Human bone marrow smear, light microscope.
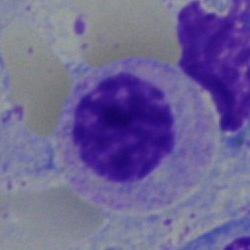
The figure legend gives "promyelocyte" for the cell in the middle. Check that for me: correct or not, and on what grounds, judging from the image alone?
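Pale lilac cytoplasm forms a moderate rim around the nucleus, widest on the right and lower sides, and the dark purple chromatin is clumped, with paler patches between the clumps.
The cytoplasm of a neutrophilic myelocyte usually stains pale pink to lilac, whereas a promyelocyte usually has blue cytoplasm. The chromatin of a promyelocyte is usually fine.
Promyelocyte therefore does not fit: this cell is a myelocyte. Its outline is smooth and round, and the nucleus sits off-centre, shifted toward the upper left. No vacuoles are visible in the cytoplasm. A dark purple, irregularly shaped cell lies next to its edge at the upper right.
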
